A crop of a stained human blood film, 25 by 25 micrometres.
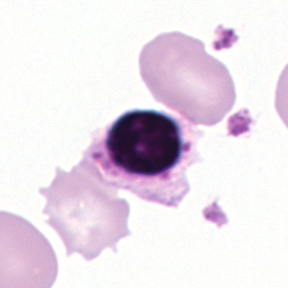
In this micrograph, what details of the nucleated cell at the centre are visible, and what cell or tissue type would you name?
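Start with the nucleus: it is round, with no indentation. The cell outline, by contrast, is irregular, with ragged, angular edges. In the cytoplasm you can find a few small dark purple granules, but no vacuoles. This is a normoblast.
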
